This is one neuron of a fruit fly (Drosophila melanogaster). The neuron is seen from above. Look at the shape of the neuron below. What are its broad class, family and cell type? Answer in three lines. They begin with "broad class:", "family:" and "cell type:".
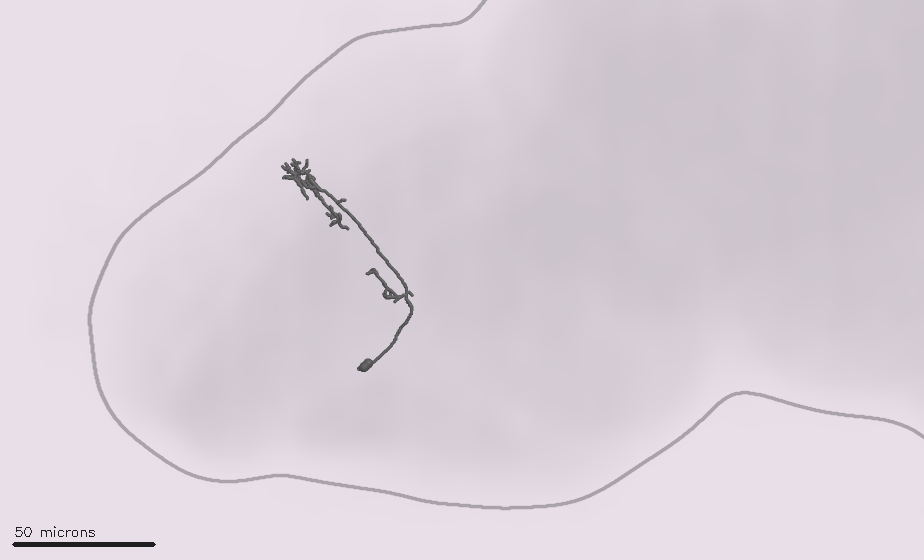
broad class: optic-lobe intrinsic neuron
family: C
cell type: C3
